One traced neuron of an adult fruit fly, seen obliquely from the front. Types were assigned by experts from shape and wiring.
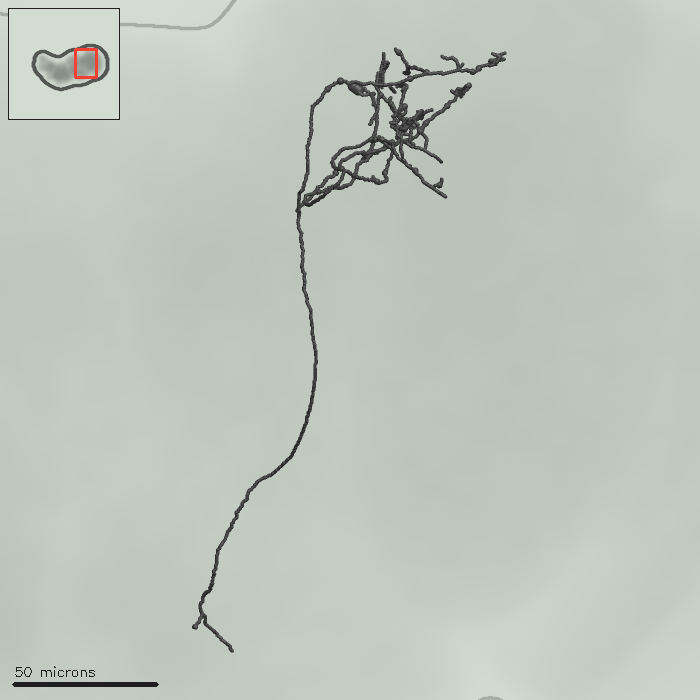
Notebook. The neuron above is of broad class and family: central-brain intrinsic neuron; hemilineage SMPpv2_dorsal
